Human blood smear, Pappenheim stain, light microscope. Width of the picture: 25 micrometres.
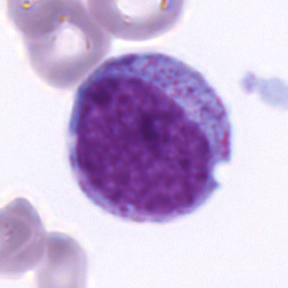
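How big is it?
About 15 micrometres across.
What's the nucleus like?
An oval, single unlobed mass, off-centre toward the lower left and filling about 70% of the cell's area, with chromatin that is finely stippled rather than coarsely clumped.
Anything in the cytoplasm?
Yes, fine reddish-purple granules scattered all through it.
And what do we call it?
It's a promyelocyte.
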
